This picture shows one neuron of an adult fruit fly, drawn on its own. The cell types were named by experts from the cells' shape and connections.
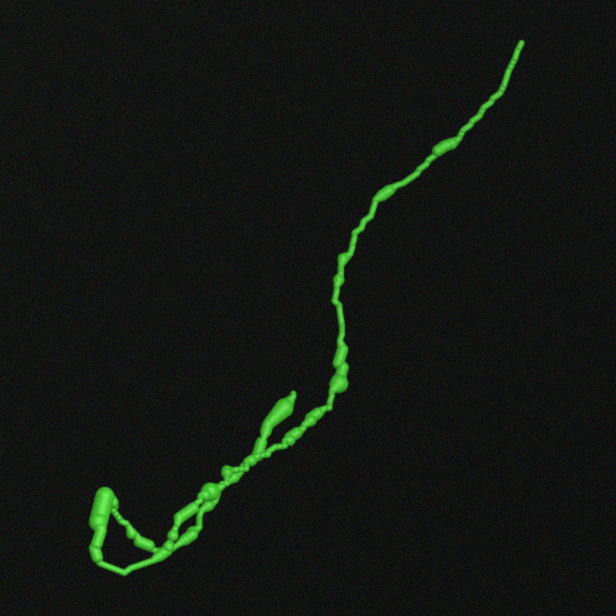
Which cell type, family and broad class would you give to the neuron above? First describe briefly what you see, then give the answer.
The drawing shows no cell body. There are a dozen or fewer branch ends. Its cell type is ORN_VM6v. Its family is called class olfactory. This is a sensory neuron entering the brain.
